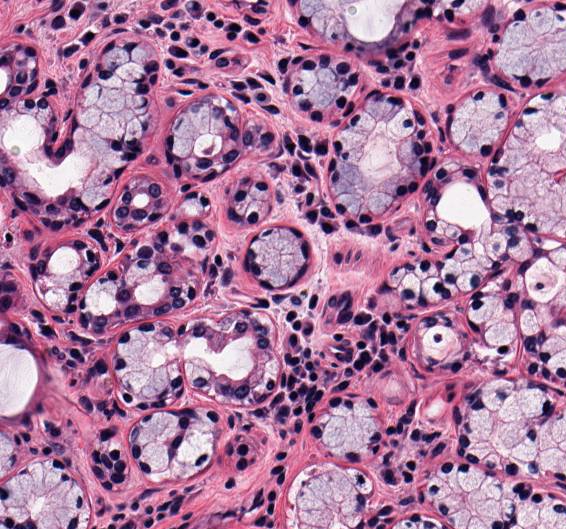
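Minor salivary gland. Acinar cells: pale grey-blue, foamy, bubbly cytoplasm; nuclei small, dark, flattened against the cell base. Lymphocyte nuclei, small, dark and round, cluster in the stroma at lower centre. No fat cells anywhere in the field.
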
